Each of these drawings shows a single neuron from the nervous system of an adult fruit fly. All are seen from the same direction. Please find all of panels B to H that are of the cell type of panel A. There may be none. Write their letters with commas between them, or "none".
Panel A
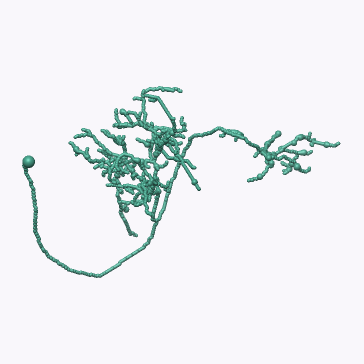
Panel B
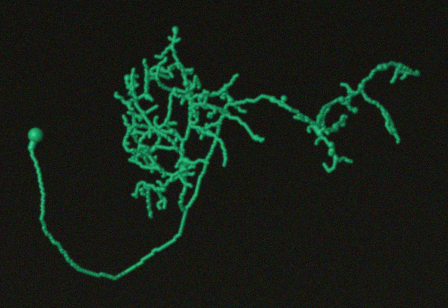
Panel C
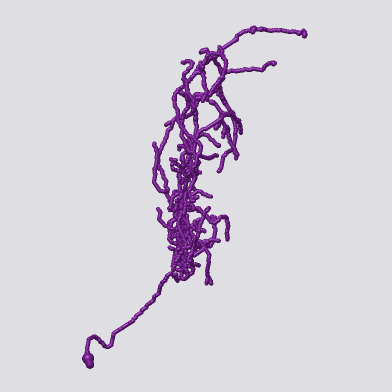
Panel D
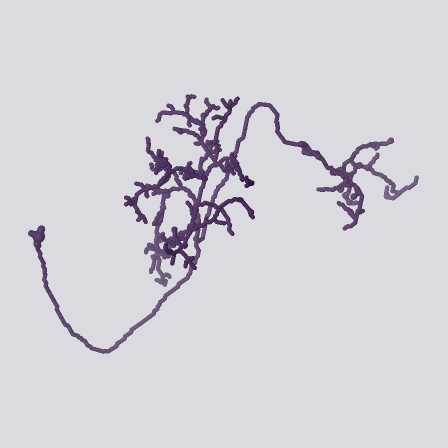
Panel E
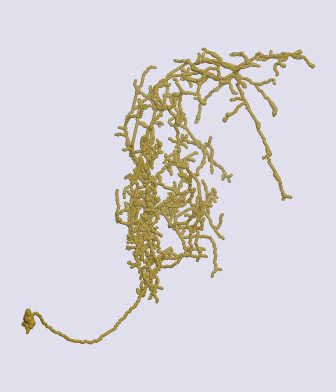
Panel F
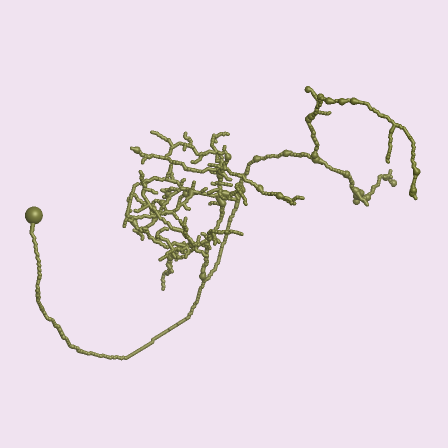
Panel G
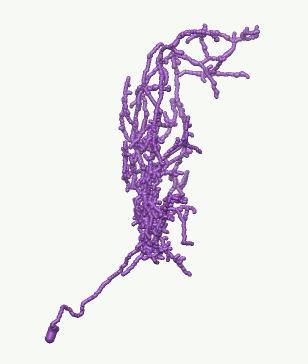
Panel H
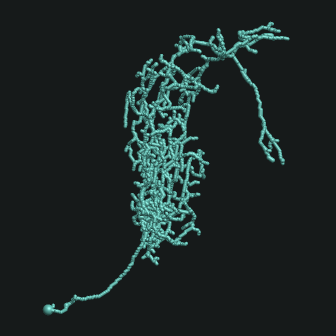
B, D, F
